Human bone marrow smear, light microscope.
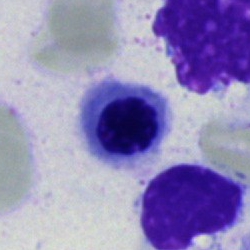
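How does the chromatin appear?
Dense, staining very dark purple, with no nucleoli visible in the nucleus.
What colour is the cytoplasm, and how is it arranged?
Blue, forming a moderate rim all around the nucleus.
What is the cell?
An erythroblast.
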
